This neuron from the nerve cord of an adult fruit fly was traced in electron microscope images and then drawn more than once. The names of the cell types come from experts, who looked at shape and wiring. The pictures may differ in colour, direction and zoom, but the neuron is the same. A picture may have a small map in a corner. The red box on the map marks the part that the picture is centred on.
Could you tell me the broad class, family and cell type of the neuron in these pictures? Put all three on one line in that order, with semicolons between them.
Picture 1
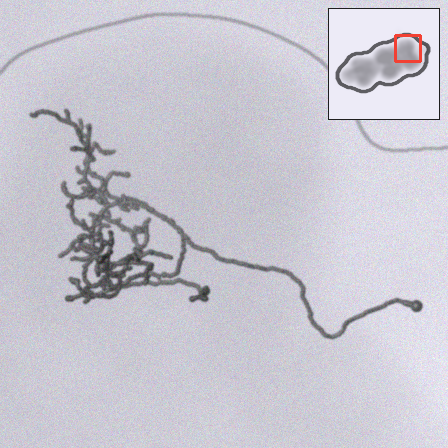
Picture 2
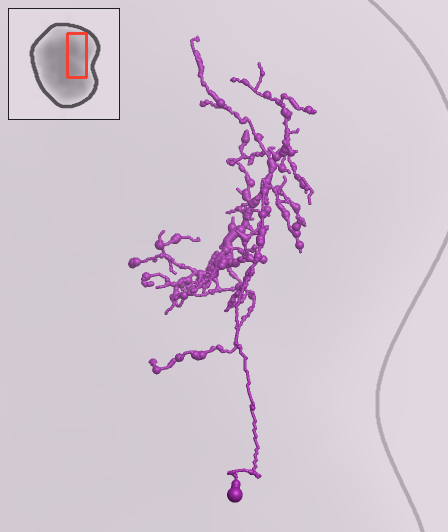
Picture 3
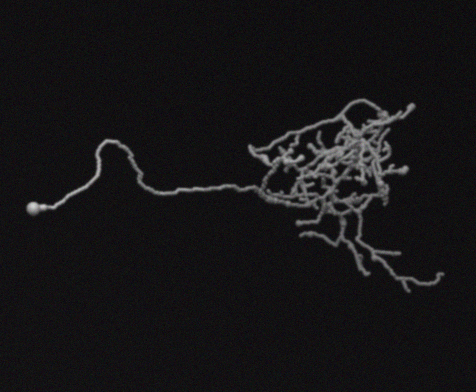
nerve-cord intrinsic neuron; hemilineage 14A; IN14A069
